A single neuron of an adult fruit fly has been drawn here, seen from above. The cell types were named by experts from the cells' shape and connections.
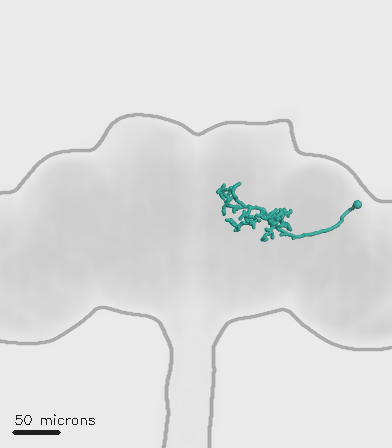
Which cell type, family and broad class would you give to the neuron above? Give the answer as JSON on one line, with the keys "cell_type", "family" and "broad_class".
{"cell_type": "SMP025", "family": "hemilineage SIPa1_ventral", "broad_class": "central-brain intrinsic neuron"}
